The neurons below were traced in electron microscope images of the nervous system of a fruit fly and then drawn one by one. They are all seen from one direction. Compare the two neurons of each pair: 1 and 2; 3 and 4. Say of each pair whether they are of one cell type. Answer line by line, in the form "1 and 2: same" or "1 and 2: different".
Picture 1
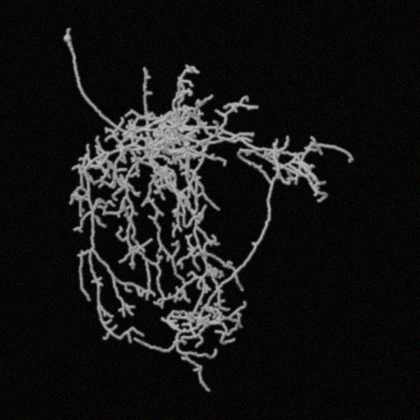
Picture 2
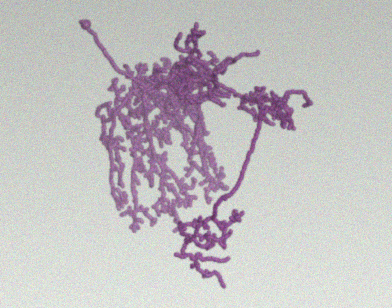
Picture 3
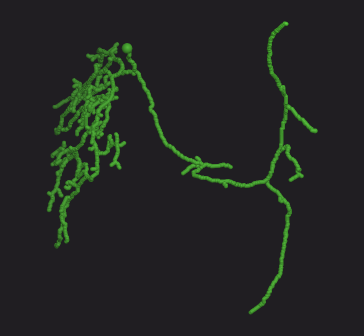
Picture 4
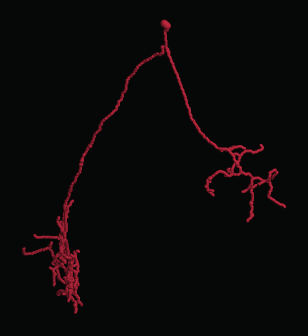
1 and 2: same
3 and 4: same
